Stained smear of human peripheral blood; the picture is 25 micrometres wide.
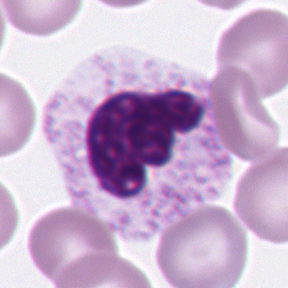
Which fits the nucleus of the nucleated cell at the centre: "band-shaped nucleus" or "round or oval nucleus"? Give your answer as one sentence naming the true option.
Shaped like a horseshoe, C, U or S, its nucleus lacks separate lobes.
